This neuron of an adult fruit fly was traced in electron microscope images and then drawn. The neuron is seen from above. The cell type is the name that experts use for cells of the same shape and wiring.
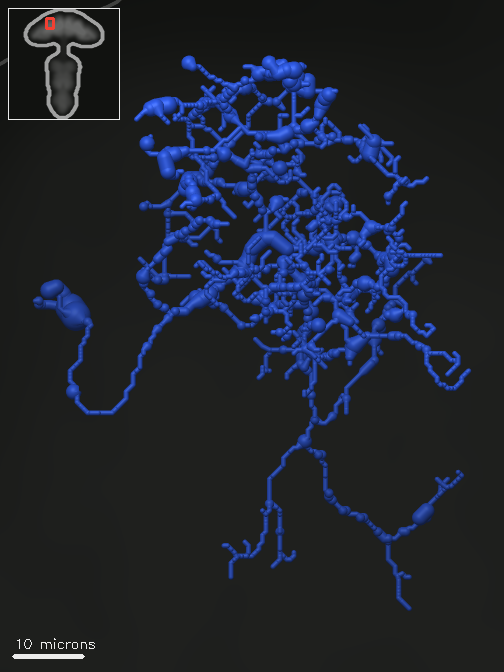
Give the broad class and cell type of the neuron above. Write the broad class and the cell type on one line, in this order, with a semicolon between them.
central-brain intrinsic neuron; CB3264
